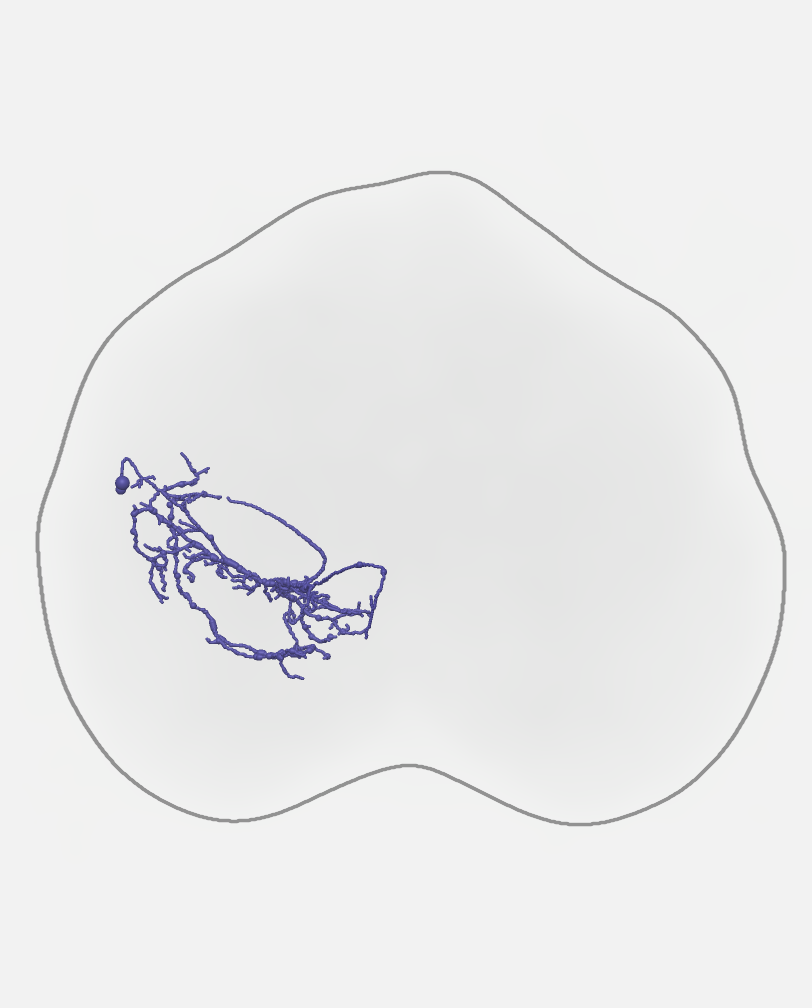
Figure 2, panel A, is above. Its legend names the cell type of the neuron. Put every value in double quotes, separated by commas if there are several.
"IN17A109"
